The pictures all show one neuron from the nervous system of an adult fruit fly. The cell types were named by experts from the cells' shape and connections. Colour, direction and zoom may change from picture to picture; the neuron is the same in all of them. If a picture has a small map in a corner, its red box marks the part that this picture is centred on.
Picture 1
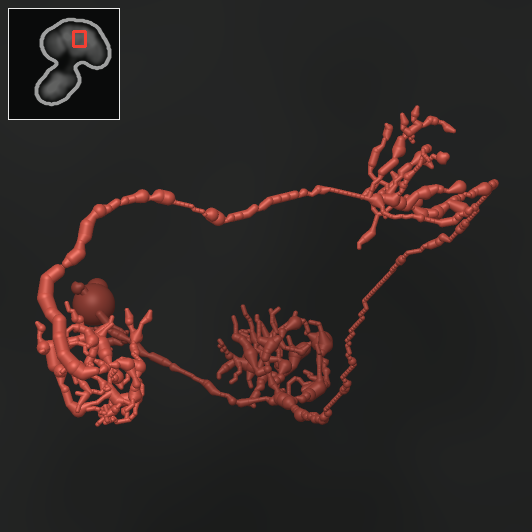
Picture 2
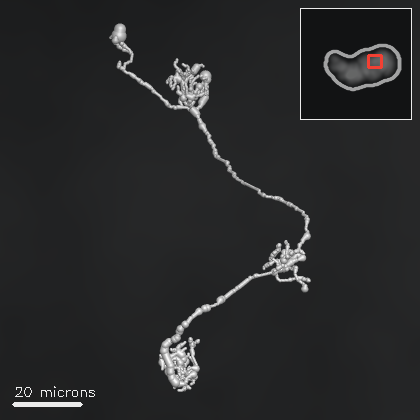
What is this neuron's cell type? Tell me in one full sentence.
A cell of type PFNa is what this neuron is.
